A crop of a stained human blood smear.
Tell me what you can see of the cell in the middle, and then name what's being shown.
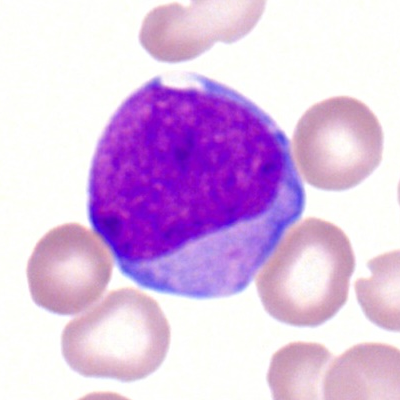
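The nucleus fills most of this one, leaving a crescent of cytoplasm toward the lower right. Chromatin's finely stippled, not clumped into coarse dark blocks. Cytoplasm's pale blue, deeper blue along the outer edge. A small clear white spot sits at the cell's top edge. That's a myeloblast.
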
